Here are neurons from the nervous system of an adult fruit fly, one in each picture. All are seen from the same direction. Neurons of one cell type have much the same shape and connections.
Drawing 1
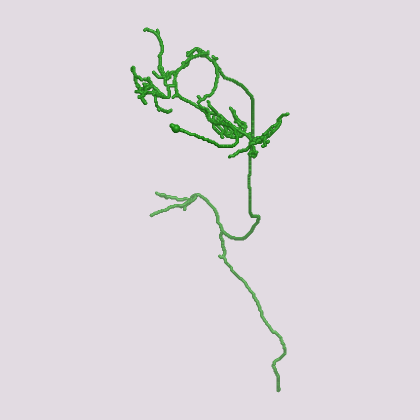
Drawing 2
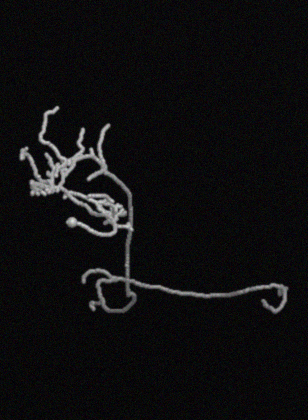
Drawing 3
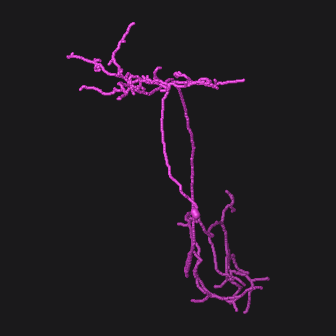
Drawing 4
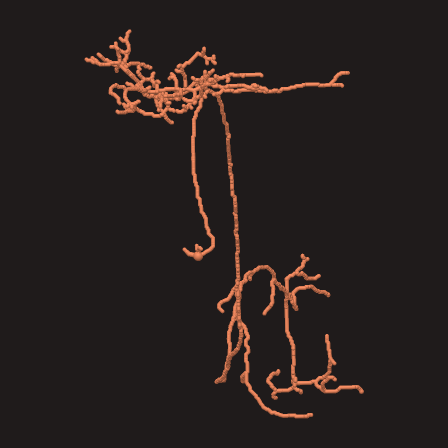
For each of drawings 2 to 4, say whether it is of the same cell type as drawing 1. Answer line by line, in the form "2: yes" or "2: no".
2: yes
3: no
4: no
